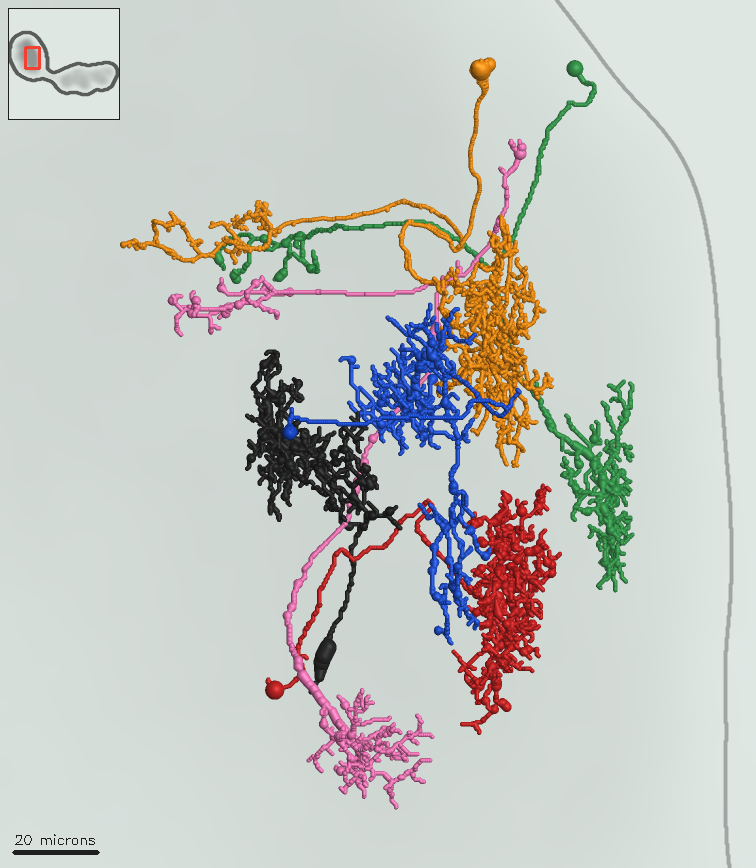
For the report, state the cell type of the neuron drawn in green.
LC21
